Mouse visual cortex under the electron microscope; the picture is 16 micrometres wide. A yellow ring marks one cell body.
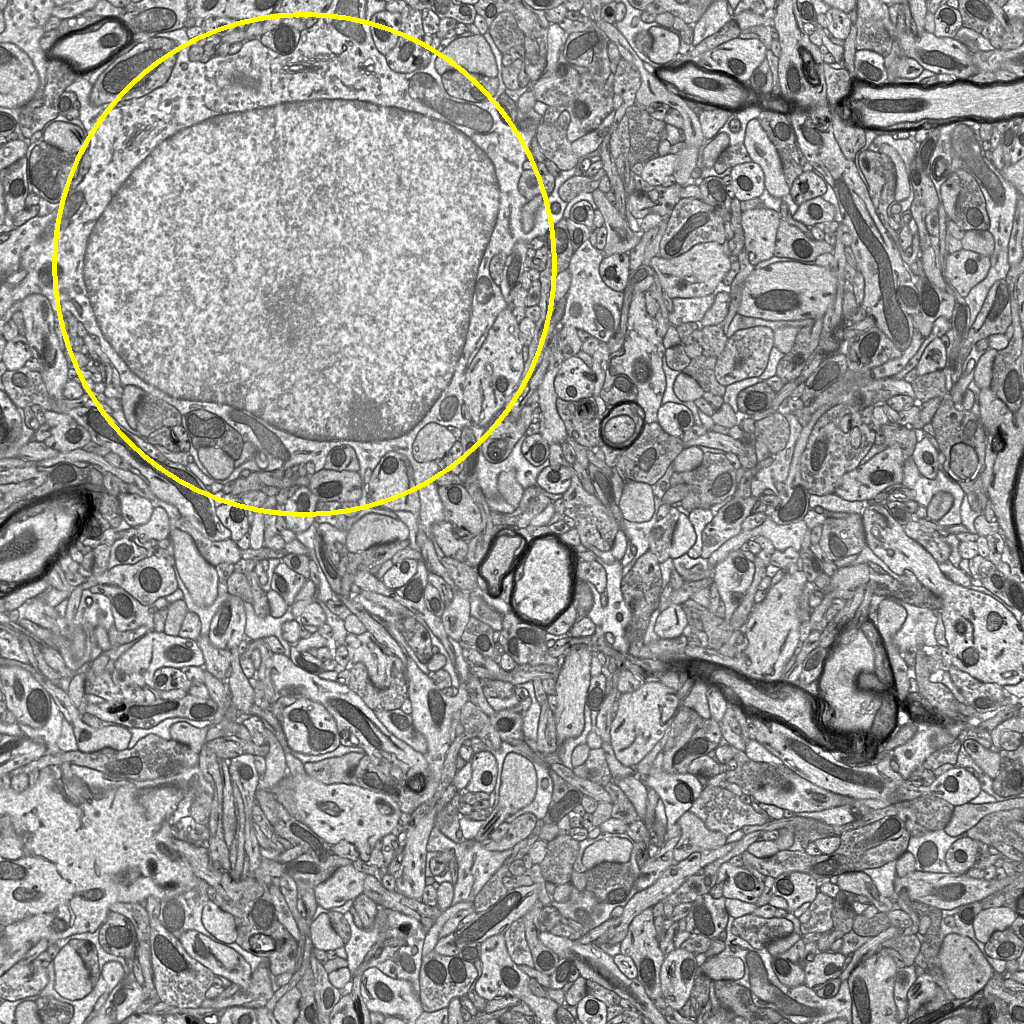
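Astrocyte, the ringed cell. The nucleus looks broadly oval, wider than it is tall, and its envelope runs smoothly with no deep infoldings. Through most of it the chromatin is pale and finely dispersed; only at the bottom does a darker clump sit against the envelope.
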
